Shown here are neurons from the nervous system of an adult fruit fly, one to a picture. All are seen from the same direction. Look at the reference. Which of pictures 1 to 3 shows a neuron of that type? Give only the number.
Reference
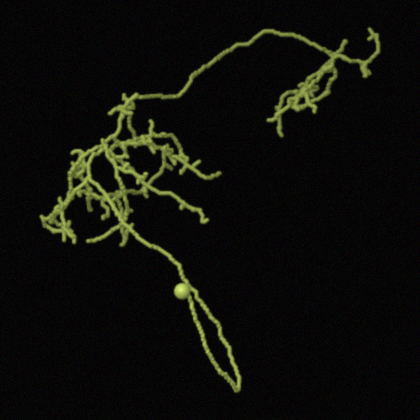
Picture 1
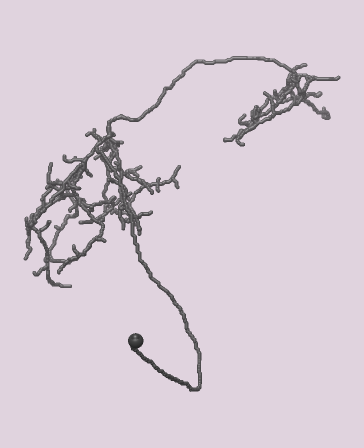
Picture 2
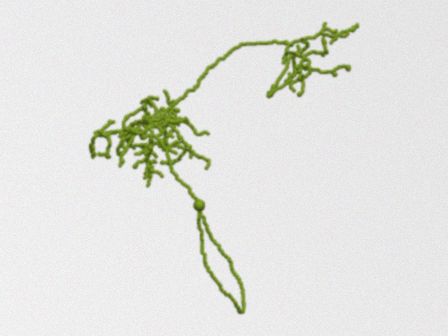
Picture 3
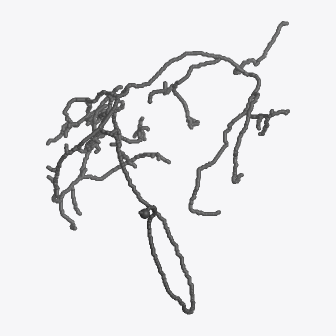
1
